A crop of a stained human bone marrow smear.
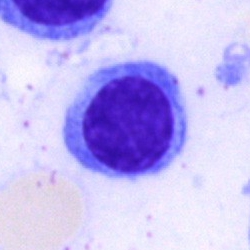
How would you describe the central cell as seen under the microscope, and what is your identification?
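Here the cytoplasmic rim runs wider on the left than on the right. Chromatin's dark purple and fairly dense, with a slight coarse mottling. There are no granules in the cytoplasm, and no vacuoles either. That's a lymphocyte.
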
